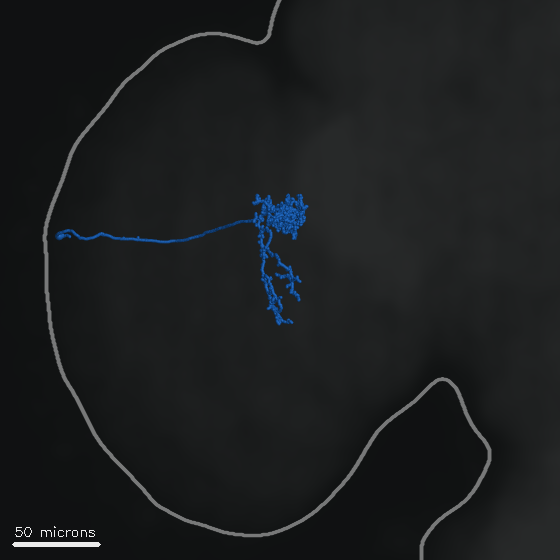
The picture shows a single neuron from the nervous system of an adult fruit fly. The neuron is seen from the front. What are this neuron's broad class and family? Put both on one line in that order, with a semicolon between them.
optic-lobe intrinsic neuron; Tm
